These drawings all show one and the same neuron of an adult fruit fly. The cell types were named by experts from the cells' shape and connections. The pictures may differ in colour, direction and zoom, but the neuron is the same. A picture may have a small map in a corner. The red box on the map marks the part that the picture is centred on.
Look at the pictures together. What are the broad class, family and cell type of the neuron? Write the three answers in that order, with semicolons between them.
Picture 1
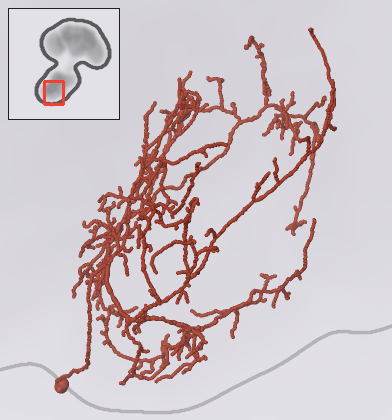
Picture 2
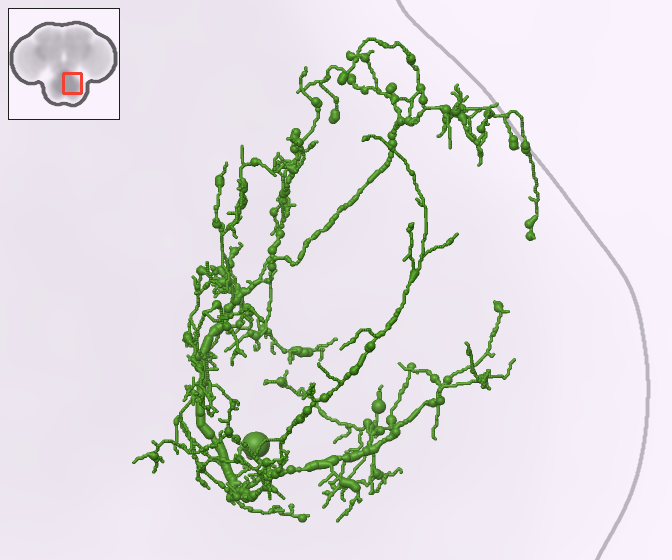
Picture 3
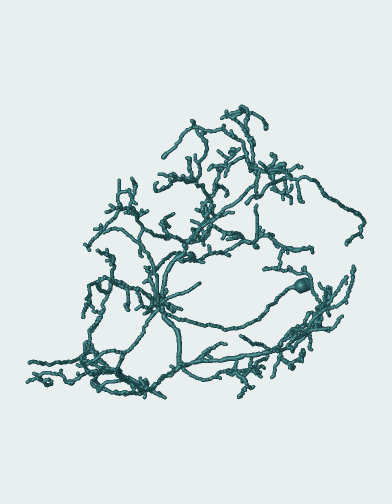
nerve-cord intrinsic neuron; hemilineage 04B; IN04B029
